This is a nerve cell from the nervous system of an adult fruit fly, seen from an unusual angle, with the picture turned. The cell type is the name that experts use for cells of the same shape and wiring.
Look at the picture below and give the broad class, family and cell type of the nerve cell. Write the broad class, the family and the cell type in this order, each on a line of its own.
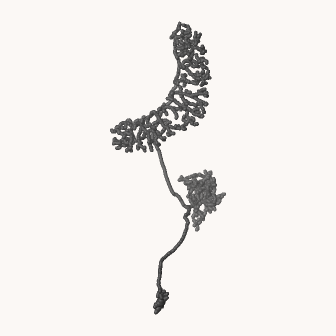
central-brain intrinsic neuron
hemilineage DL1_dorsal
FB6A_b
